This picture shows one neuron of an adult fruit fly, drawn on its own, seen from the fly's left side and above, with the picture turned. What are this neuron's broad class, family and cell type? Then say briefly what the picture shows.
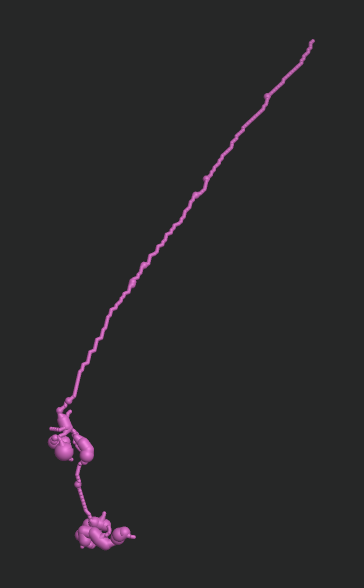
It is an optic-lobe intrinsic neuron. The family is L. It is of cell type L5. In this view it is taller than it is wide.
